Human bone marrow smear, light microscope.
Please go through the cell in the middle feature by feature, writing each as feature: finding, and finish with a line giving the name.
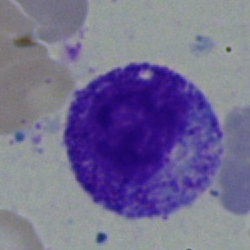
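Nucleus: off-centre, toward the upper left
Granules: also over the nucleus, partly hiding its detail
Cytoplasm: pale blue between the granules at the lower right
Clear spot: small, at the top edge of the cell
Cell: myelocyte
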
